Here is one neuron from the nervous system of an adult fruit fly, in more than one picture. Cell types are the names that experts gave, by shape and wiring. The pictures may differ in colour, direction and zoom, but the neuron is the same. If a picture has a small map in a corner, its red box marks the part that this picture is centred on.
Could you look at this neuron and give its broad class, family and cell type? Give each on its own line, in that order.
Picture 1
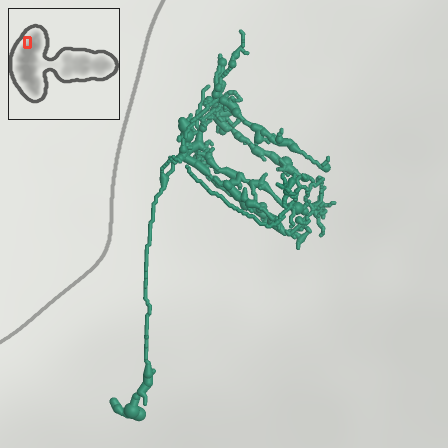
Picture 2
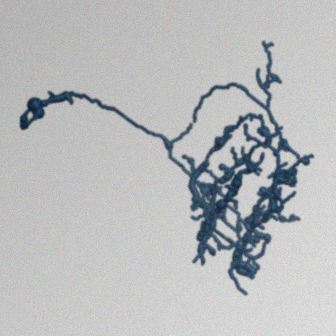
optic-lobe intrinsic neuron
Dm
Dm9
